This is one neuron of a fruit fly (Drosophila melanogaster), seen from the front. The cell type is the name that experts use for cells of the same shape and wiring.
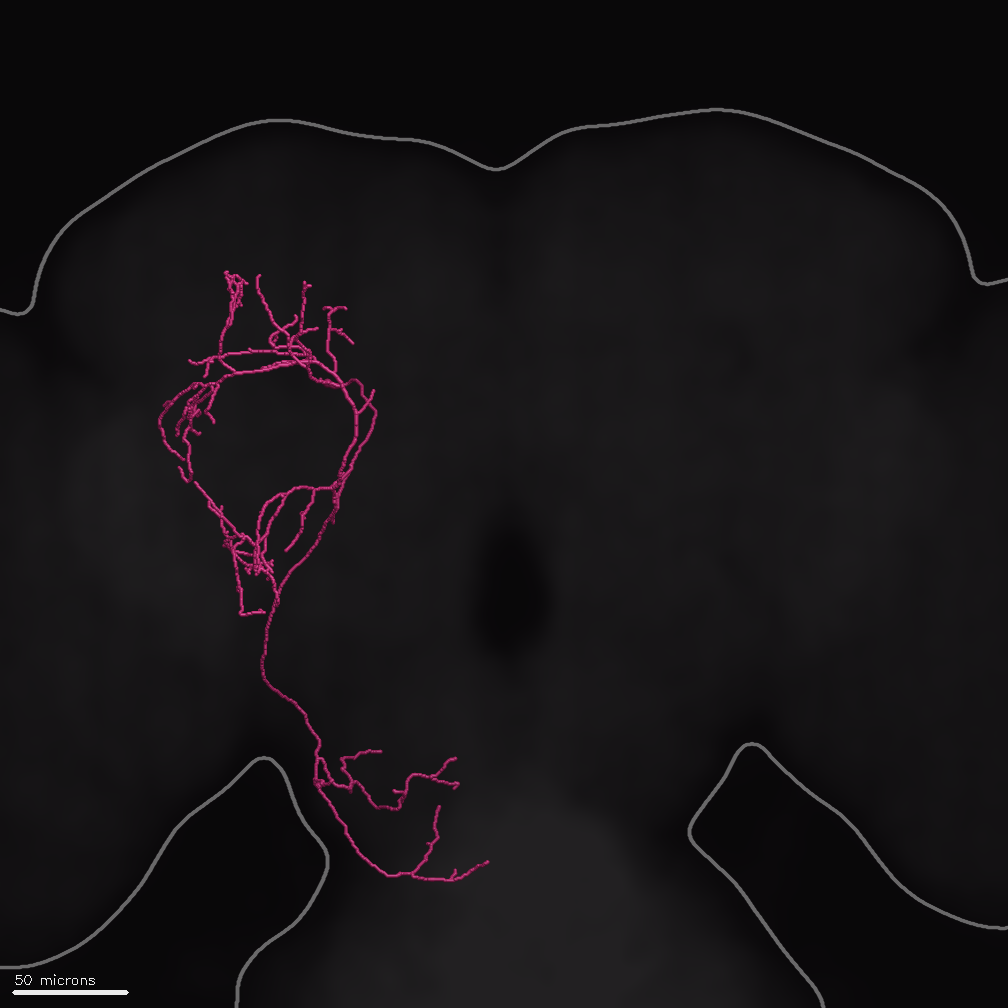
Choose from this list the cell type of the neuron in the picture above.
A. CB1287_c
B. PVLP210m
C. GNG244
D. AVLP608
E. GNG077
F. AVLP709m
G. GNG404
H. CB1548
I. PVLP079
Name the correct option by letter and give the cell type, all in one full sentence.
The matching cell type for the neuron is option F, AVLP709m.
